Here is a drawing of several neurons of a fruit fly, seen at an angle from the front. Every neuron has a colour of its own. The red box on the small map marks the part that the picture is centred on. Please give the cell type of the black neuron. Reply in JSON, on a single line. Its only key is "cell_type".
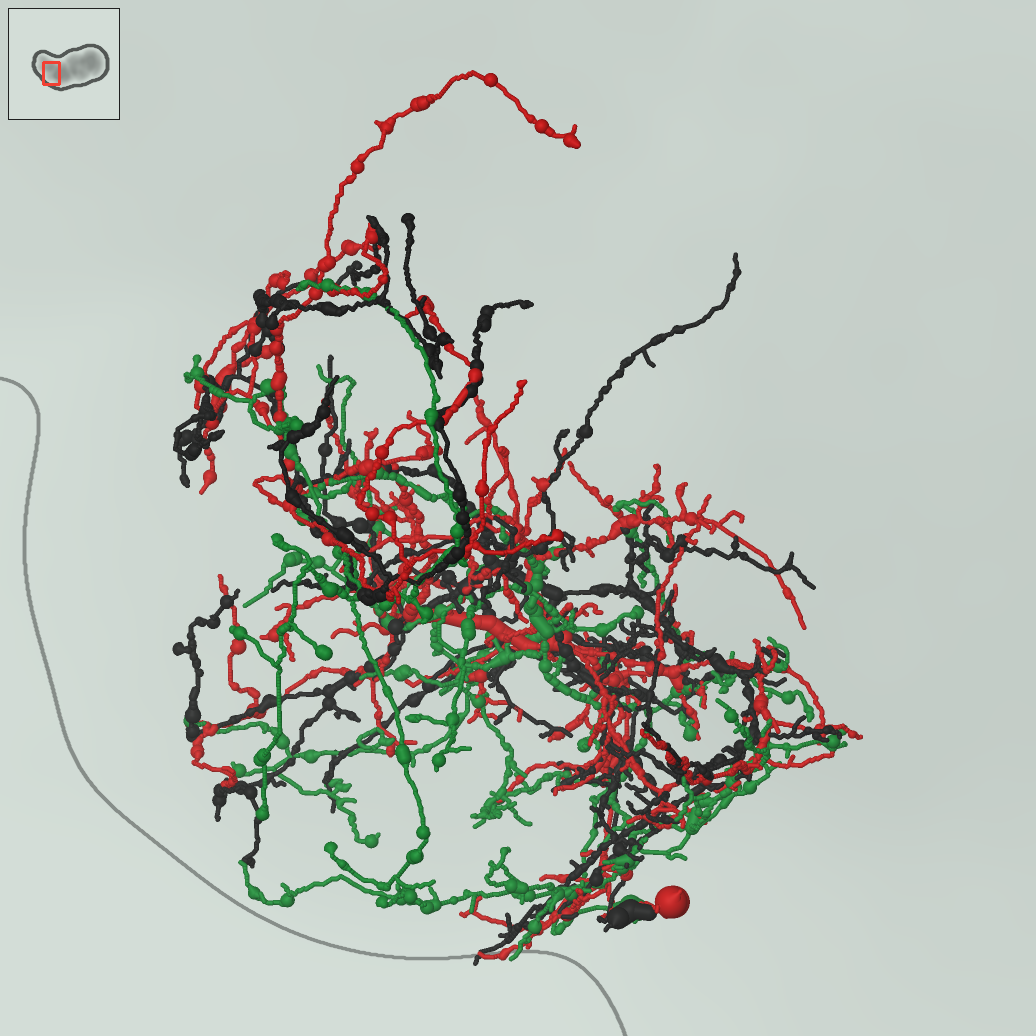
{"cell_type": "IN04B058"}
